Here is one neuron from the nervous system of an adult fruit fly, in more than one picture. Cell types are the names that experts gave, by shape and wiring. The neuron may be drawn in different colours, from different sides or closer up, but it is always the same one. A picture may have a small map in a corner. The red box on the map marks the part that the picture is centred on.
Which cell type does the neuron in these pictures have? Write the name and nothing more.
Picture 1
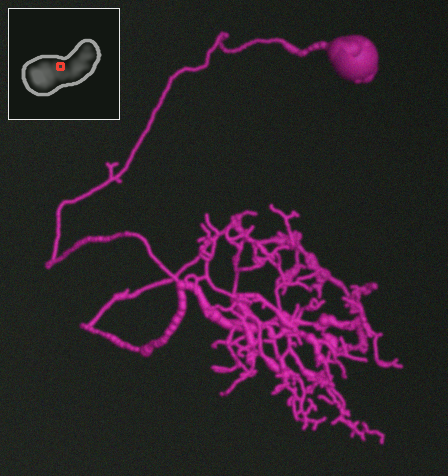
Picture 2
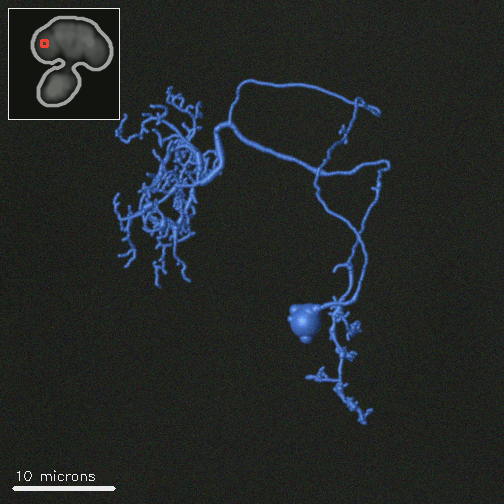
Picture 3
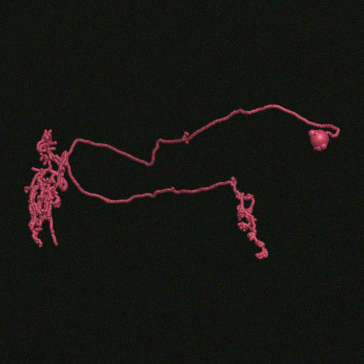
T4c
